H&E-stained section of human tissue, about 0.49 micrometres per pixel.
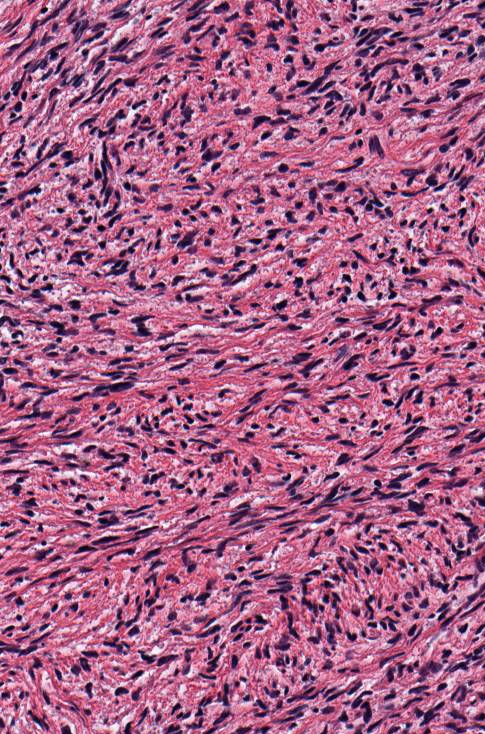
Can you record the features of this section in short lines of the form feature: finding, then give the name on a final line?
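Cellularity: fairly even top to bottom, no sparse or empty zones
Cell borders: hard to make out, pale pink cytoplasm just blending into the fibres
Collagen: pink fibres between the cells all through
Vessels: no thick-walled ones here
What it is: ovary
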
